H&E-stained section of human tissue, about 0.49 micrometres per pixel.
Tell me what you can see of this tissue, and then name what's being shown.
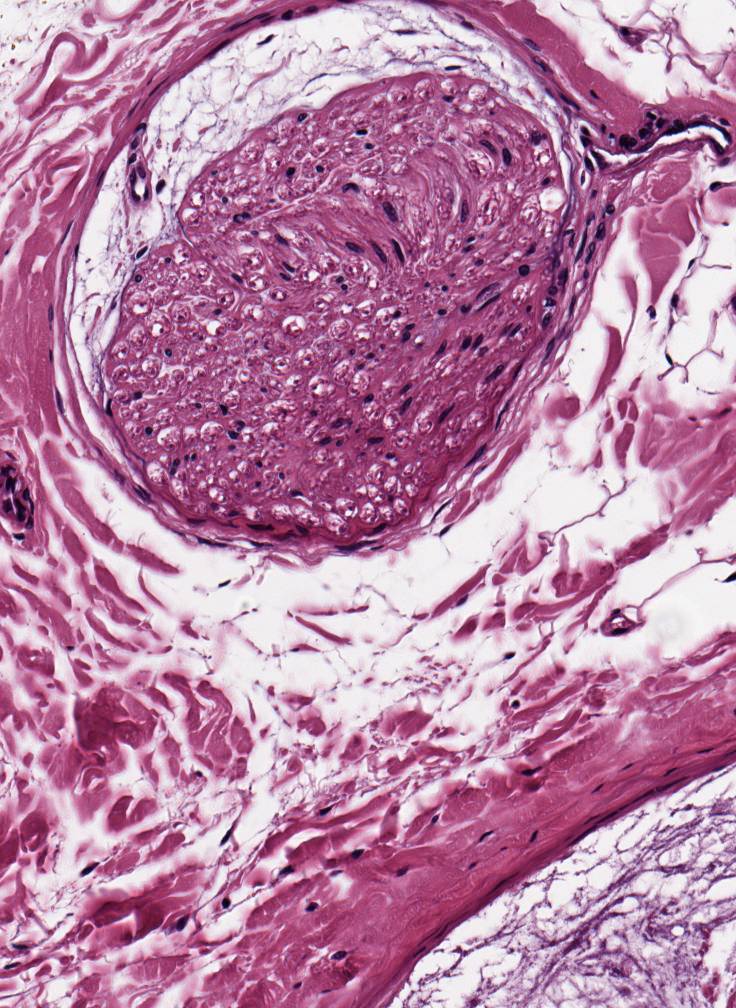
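Across the lower left of the fascicle, nerve fibres are cut transversely and appear as many small clear rings, each with a central dot. A thin sheath of flattened cells with slender dark nuclei bounds the fascicle. Outside it, thick, wavy, irregularly oriented collagen bundles carry only sparse spindle-shaped nuclei. The tissue is tibial nerve.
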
